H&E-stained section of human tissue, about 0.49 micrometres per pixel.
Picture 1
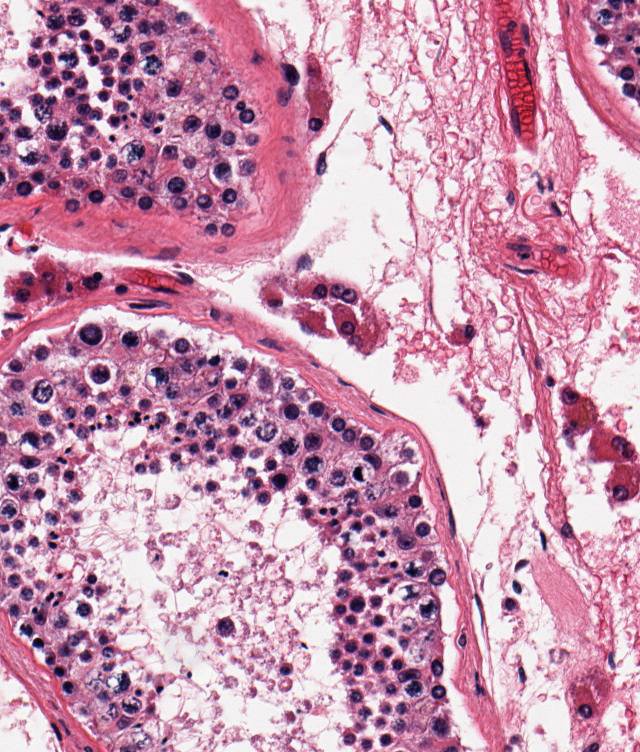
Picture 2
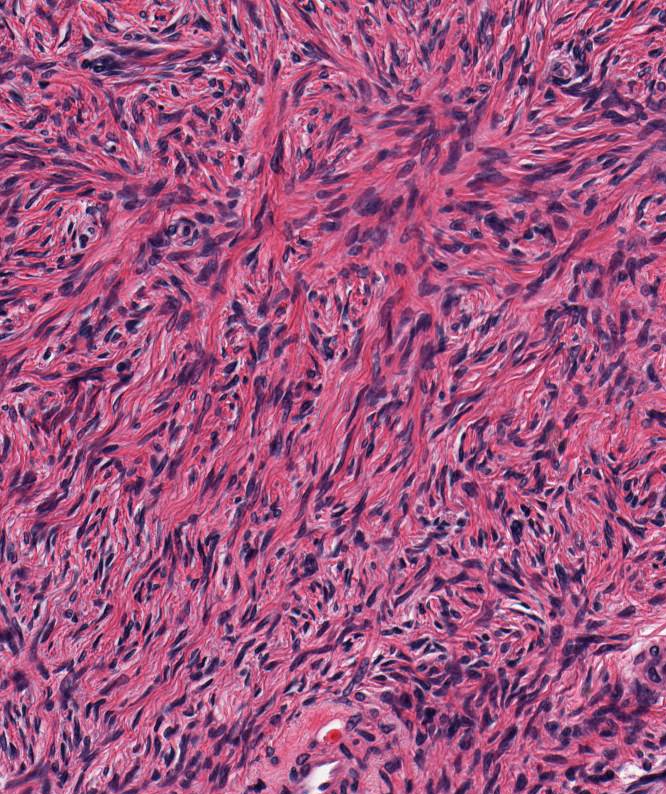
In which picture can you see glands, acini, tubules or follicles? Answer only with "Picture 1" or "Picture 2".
Picture 1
